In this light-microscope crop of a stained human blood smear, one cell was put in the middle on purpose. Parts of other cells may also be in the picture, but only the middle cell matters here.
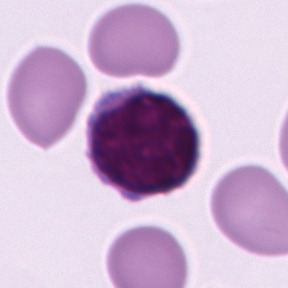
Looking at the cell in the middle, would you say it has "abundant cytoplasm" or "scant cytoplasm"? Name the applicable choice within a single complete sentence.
Around its nucleus, the cell has no more than a narrow rim of cytoplasm.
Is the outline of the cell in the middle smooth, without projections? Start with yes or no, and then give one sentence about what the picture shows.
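No. The cell's outline is round with a slightly ragged edge.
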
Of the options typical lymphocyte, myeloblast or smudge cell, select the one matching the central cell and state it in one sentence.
What sits at the centre of this crop is a typical lymphocyte.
